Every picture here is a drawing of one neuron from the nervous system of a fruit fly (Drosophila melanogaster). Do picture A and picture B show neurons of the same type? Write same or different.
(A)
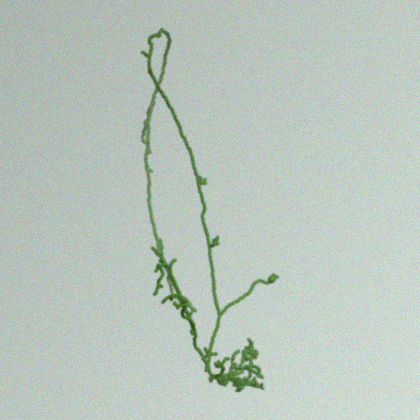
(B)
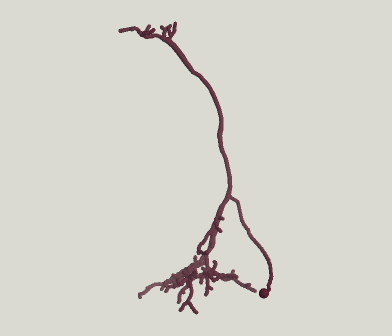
different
